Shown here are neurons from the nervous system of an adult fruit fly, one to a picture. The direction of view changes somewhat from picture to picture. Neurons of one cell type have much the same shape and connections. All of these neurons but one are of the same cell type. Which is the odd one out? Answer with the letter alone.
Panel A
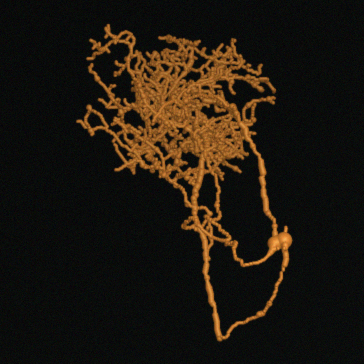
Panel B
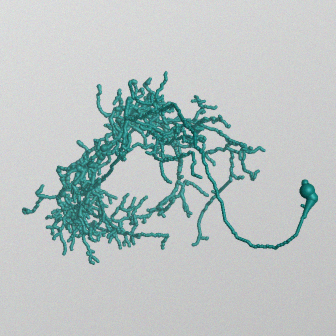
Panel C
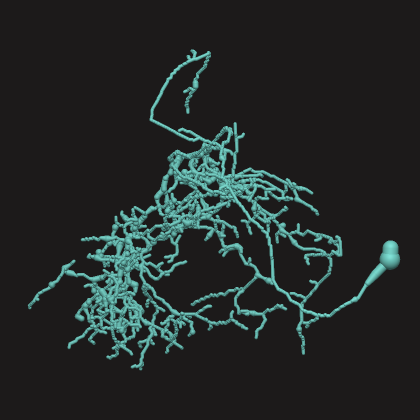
A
